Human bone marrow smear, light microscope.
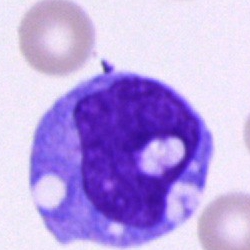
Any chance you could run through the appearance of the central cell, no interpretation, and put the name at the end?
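A large nucleus lies off-centre, toward the right side of the cell. Its chromatin stains a dense, dark purple. The cytoplasm is blue and holds several clear, round vacuoles. The cell is a monocyte.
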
